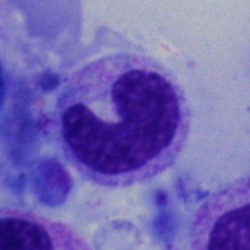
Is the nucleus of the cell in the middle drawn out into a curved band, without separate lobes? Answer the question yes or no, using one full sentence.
Yes, within this cell the nucleus runs as one curved band without separate lobes.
